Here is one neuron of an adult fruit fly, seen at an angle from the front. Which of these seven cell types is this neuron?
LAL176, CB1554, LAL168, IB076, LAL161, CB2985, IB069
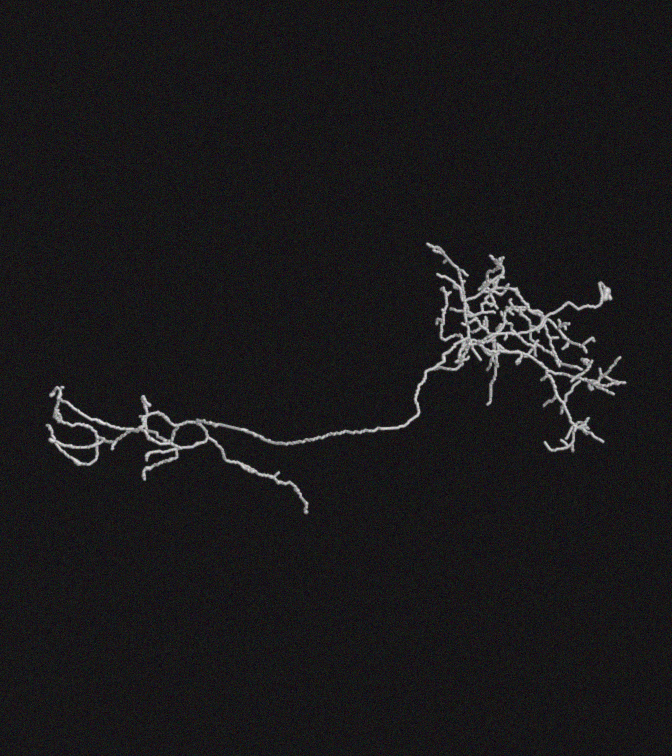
IB076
